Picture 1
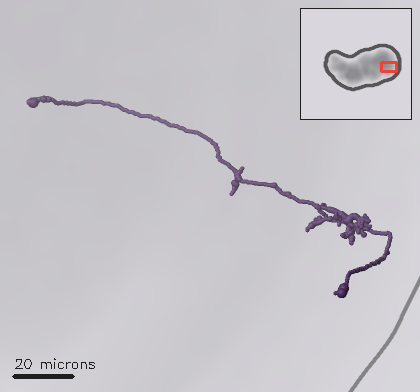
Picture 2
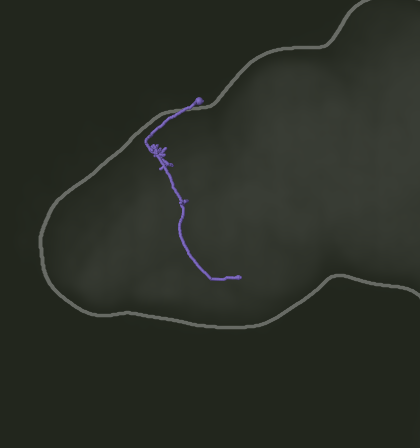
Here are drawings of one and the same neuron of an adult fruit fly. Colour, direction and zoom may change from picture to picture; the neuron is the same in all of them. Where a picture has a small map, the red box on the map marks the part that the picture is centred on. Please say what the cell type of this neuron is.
Tm2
